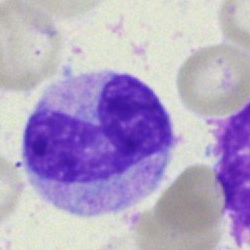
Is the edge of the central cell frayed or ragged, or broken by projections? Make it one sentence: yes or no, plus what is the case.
No, this cell's edge is smooth, without blebs, tags or ragged parts.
